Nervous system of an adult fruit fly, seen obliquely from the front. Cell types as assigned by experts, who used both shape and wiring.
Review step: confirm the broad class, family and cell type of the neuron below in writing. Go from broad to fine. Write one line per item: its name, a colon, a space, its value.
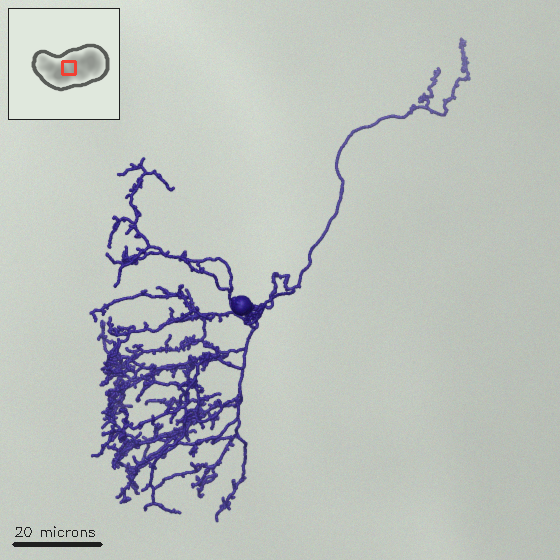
broad class: visual projection neuron
family: LC
cell type: LC20a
